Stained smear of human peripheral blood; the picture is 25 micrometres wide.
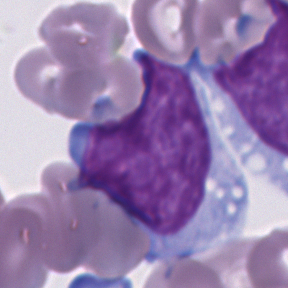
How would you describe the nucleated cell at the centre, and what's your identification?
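Here the nucleus is large and irregular, with angular corners. Around it, the cytoplasm is pale blue. Below and to the right of the nucleus you can pick out several small, round, clear vacuoles in that cytoplasm. Search as carefully as you like: there are no granules to be seen. What you are looking at is a myeloblast.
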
